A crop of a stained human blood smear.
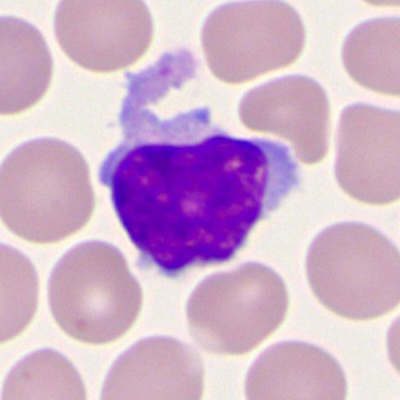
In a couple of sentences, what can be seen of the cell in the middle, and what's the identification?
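You'll notice the nucleus is roughly triangular, broad at the top and narrowing toward the bottom, and it fills most of the cell. Around most of it there's only a narrow rim of pale blue cytoplasm, with a ragged strand of it reaching upward from the top of the cell. That's a lymphocyte.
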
